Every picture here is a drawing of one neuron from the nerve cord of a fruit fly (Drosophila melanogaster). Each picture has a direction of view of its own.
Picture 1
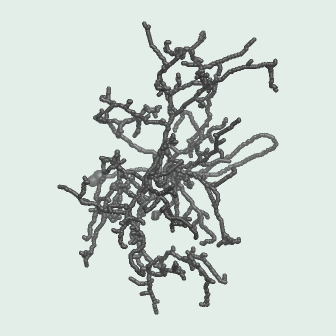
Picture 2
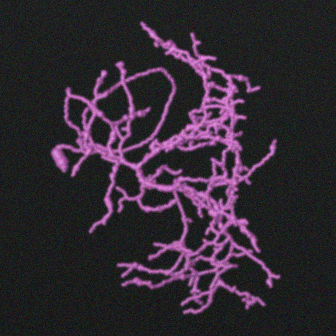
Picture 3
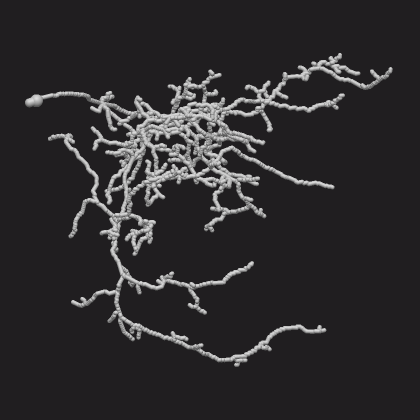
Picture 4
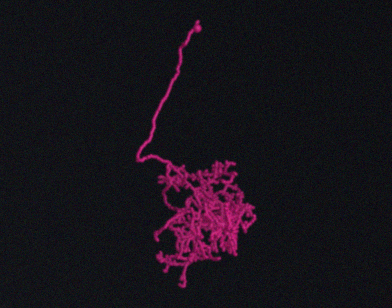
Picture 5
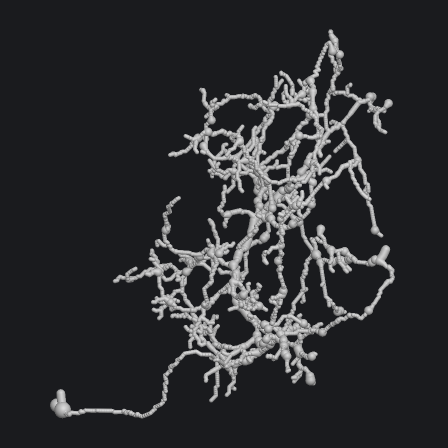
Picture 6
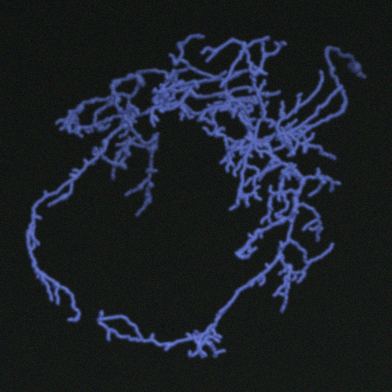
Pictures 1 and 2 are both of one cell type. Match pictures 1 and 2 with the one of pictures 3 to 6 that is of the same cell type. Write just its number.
5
